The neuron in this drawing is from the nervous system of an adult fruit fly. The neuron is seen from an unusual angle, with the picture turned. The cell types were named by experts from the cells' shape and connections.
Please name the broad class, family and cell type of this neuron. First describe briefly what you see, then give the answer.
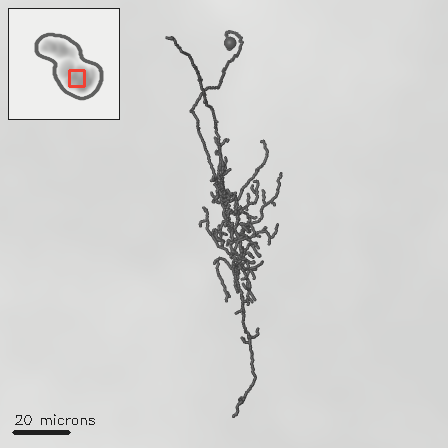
The cell body is at the top of the picture. From top to bottom in the picture it spans about 140 microns. The picture shows dozens of branch ends. This is a central-brain intrinsic neuron. The family is hemilineage LALa1_anterior. The cell type is LAL050.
